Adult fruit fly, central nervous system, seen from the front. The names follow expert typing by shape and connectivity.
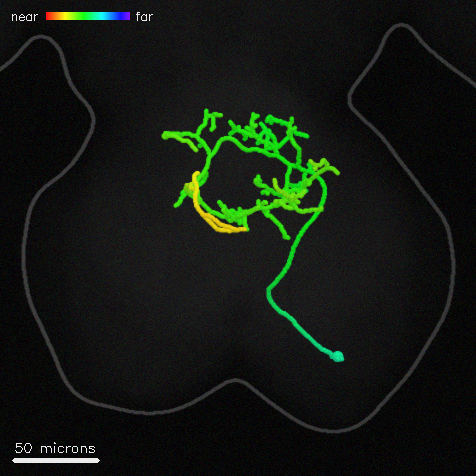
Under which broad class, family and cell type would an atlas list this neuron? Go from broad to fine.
nerve-cord intrinsic neuron; hemilineage 06A; IN06A088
